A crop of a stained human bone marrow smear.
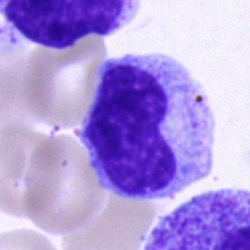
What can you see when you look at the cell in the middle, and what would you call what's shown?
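Bean-shaped, the nucleus carries a notch on its right side and lies toward the left of the cell. Most of the cytoplasm forms a broad band on the right, where a single small dark dot lies at the upper right. It is a metamyelocyte.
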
